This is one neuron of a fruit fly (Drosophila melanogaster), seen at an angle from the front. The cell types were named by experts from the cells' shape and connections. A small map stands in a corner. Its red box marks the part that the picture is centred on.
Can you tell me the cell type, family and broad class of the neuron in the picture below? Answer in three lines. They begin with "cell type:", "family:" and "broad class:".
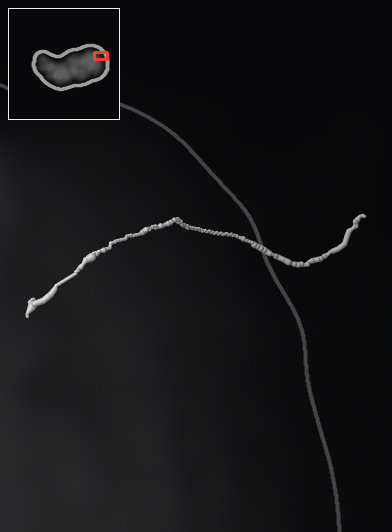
cell type: R8d
family: class visual
broad class: photoreceptor or other optic-lobe sensory neuron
